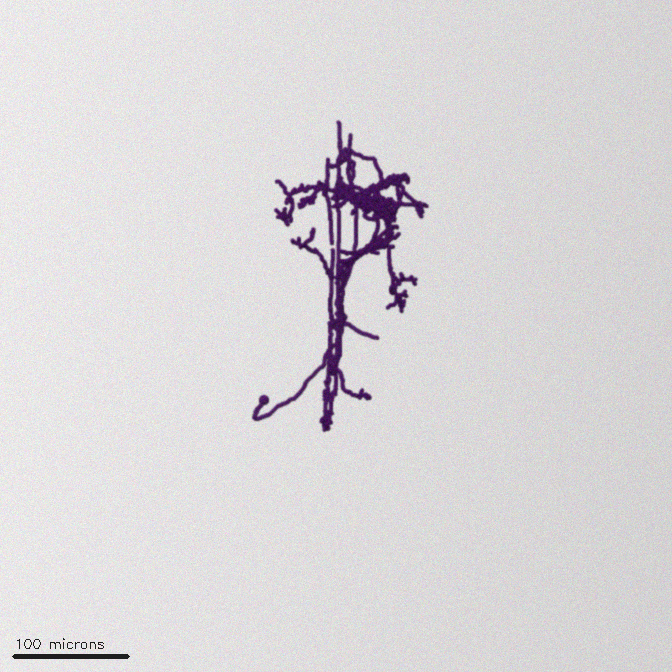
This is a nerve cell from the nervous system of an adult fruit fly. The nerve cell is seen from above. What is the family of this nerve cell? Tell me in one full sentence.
The family grouping of the nerve cell is hemilineage 18B.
